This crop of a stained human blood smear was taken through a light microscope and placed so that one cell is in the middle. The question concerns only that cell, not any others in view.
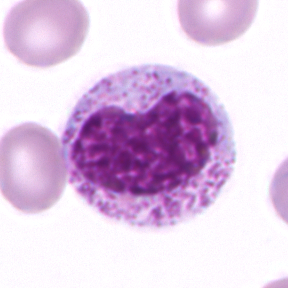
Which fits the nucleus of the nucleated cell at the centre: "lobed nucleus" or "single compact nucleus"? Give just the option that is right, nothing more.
Single compact nucleus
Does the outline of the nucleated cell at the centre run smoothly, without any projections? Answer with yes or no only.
Yes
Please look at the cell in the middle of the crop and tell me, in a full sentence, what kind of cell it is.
The central cell shown in this smear crop is a metamyelocyte.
